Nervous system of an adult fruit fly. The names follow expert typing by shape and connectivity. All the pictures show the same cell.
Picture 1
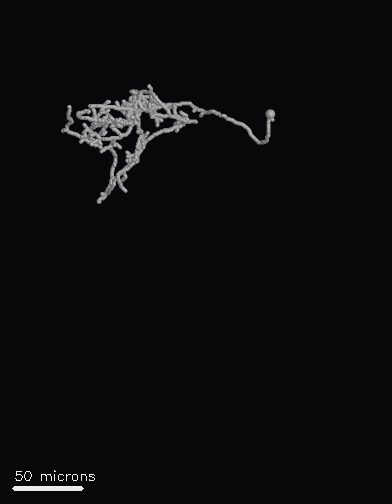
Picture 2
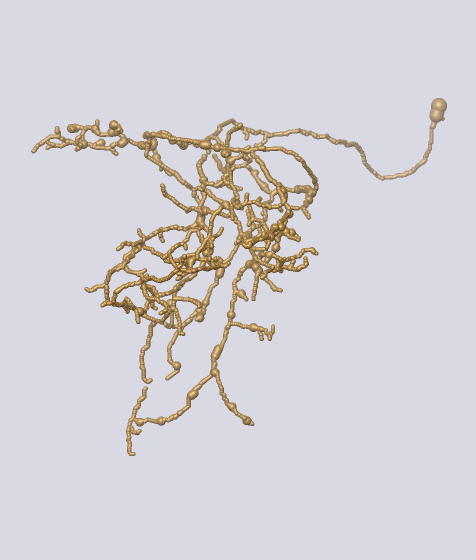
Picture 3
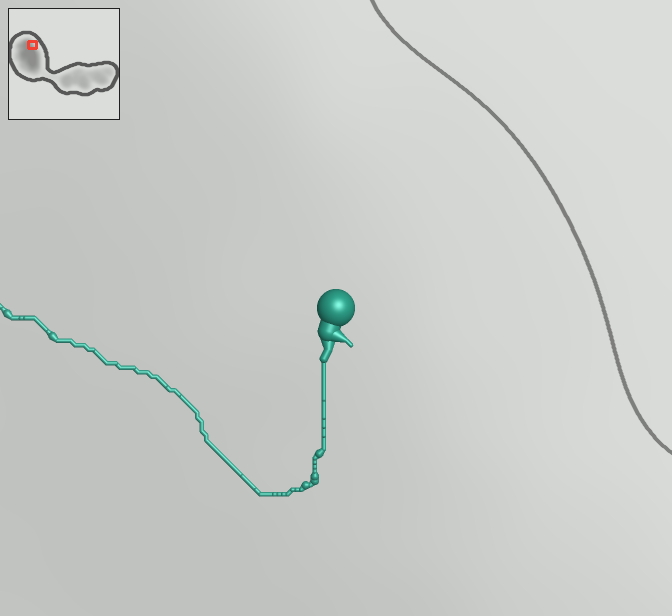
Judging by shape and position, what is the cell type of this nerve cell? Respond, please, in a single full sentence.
The nerve cell here is of the cell type SMP377.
